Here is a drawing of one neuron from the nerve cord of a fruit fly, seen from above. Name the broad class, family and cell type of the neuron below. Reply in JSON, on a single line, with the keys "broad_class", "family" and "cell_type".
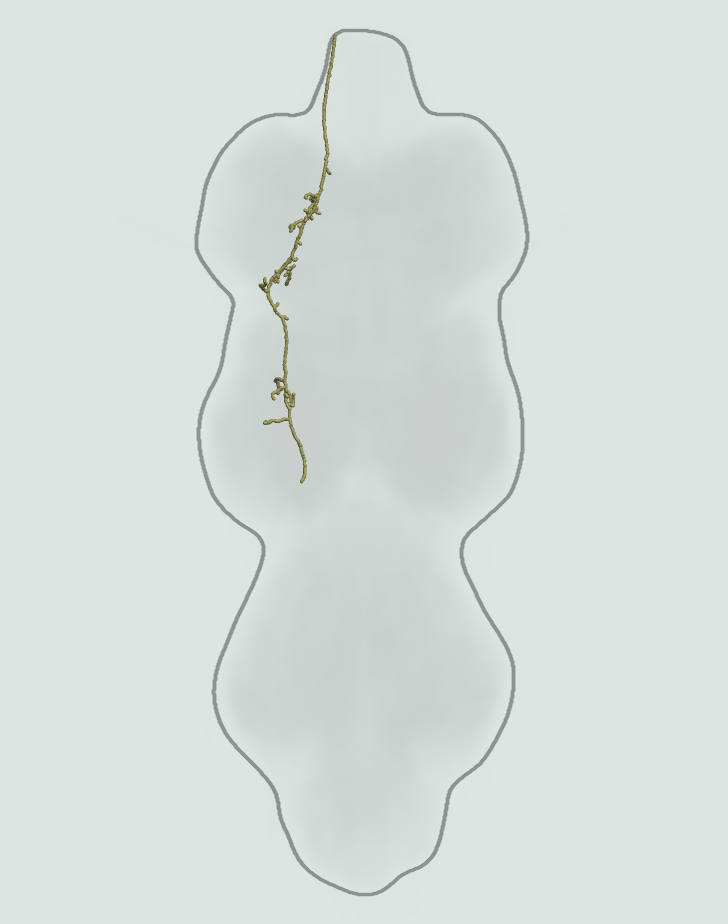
{"broad_class": "descending neuron", "family": "DNge", "cell_type": "DNge080"}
